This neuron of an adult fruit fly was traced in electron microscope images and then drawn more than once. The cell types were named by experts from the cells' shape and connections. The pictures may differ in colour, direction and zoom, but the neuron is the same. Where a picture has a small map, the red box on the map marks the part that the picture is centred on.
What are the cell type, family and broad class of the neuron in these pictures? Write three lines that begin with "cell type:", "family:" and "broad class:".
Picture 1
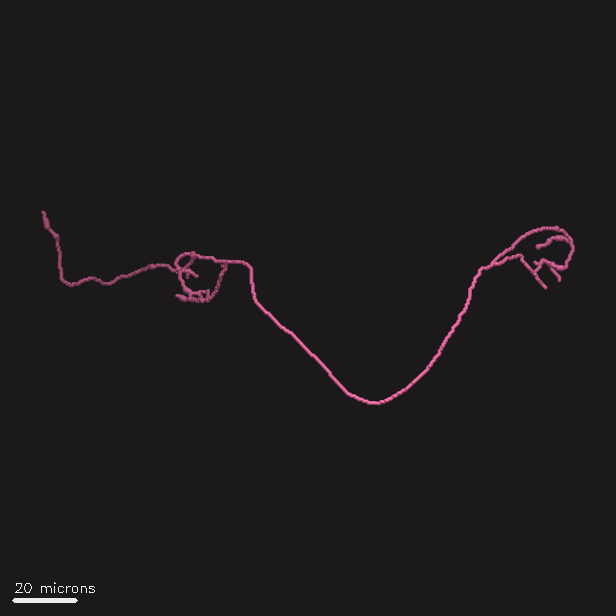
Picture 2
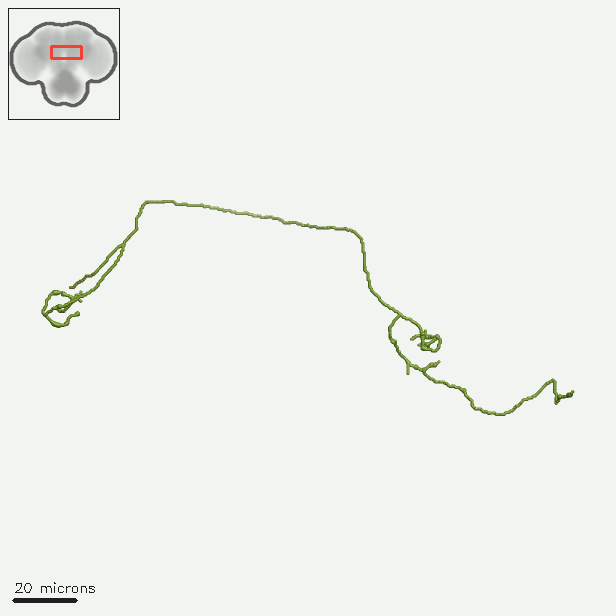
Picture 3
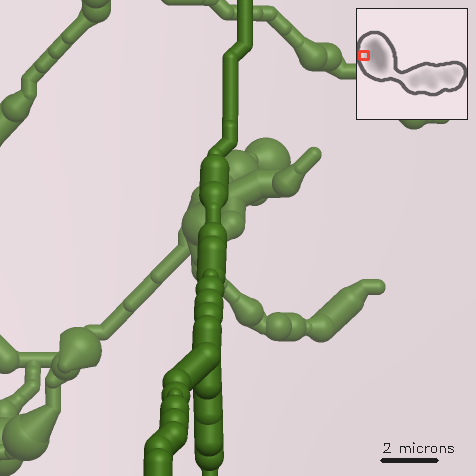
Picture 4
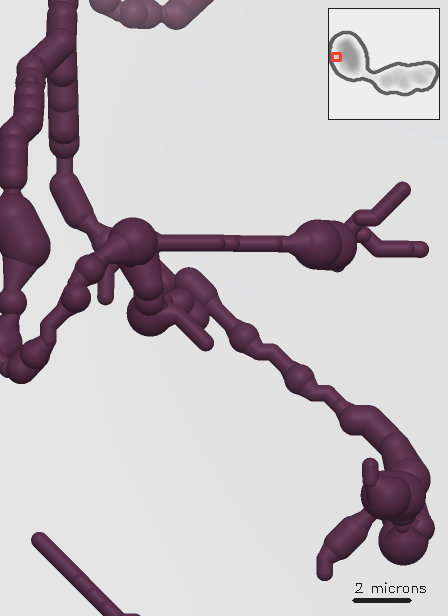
cell type: ORN_VA6
family: class olfactory
broad class: sensory neuron entering the brain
